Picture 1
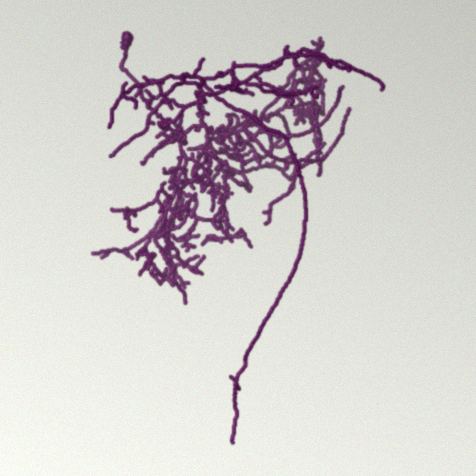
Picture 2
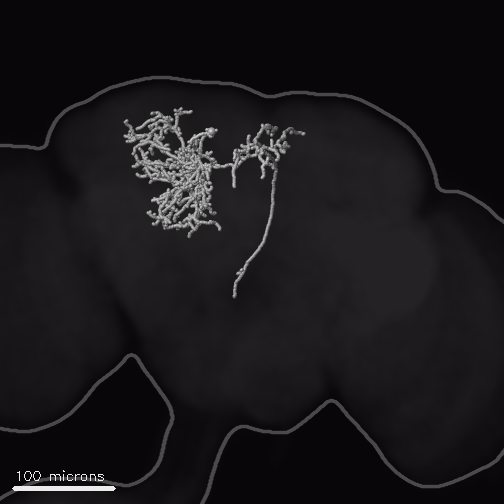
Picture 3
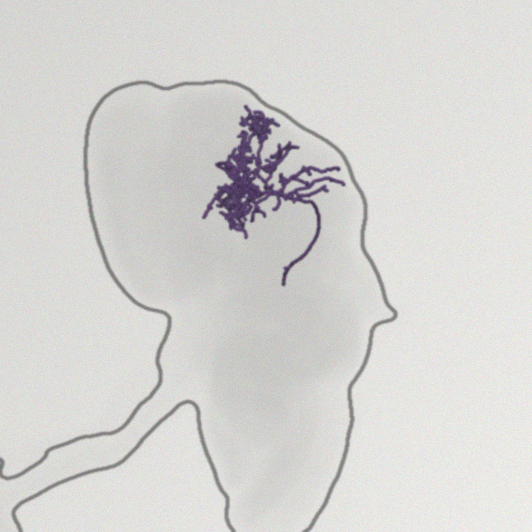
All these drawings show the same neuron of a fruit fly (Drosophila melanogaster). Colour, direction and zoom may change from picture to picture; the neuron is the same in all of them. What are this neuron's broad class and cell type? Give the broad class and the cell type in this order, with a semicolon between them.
central-brain intrinsic neuron; CL251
